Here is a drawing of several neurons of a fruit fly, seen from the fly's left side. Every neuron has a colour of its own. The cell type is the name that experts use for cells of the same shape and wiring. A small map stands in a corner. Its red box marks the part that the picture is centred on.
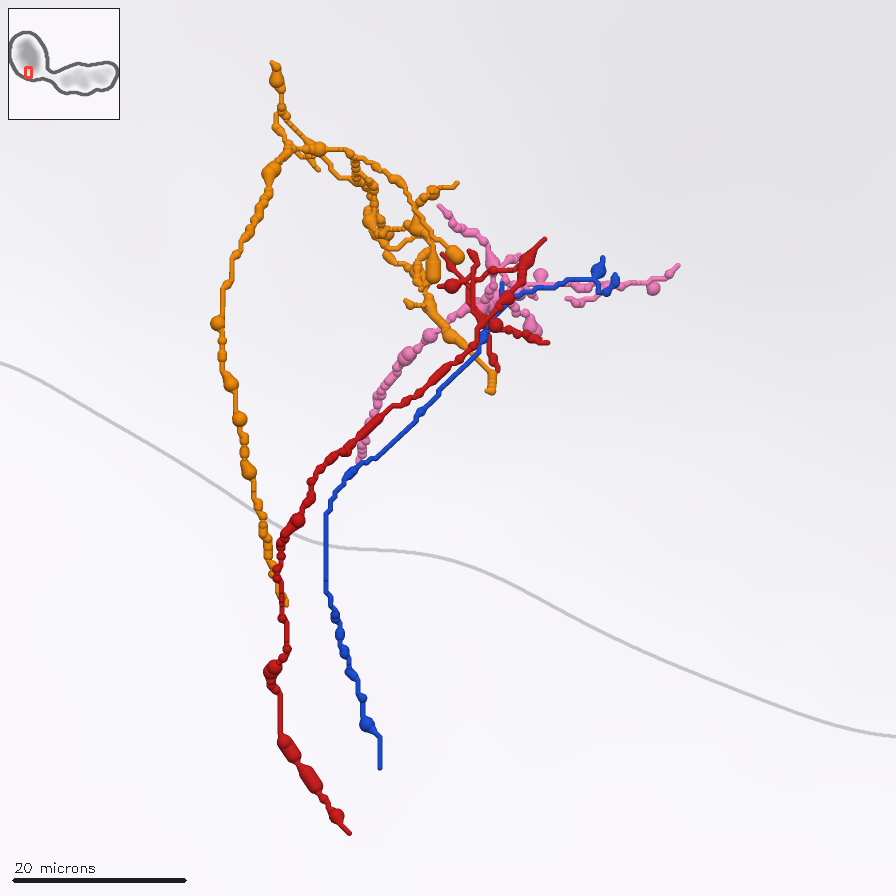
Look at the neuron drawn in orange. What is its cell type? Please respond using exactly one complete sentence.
The neuron is categorized under cell type BM_MaPa.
